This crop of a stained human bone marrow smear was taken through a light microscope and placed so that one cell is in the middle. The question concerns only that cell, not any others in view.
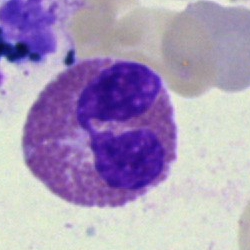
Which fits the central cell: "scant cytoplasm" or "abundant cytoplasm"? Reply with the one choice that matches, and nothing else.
Abundant cytoplasm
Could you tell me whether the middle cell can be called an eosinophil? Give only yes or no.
yes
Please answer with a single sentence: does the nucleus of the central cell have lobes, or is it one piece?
Nuclear material here is separated into two or more segments.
